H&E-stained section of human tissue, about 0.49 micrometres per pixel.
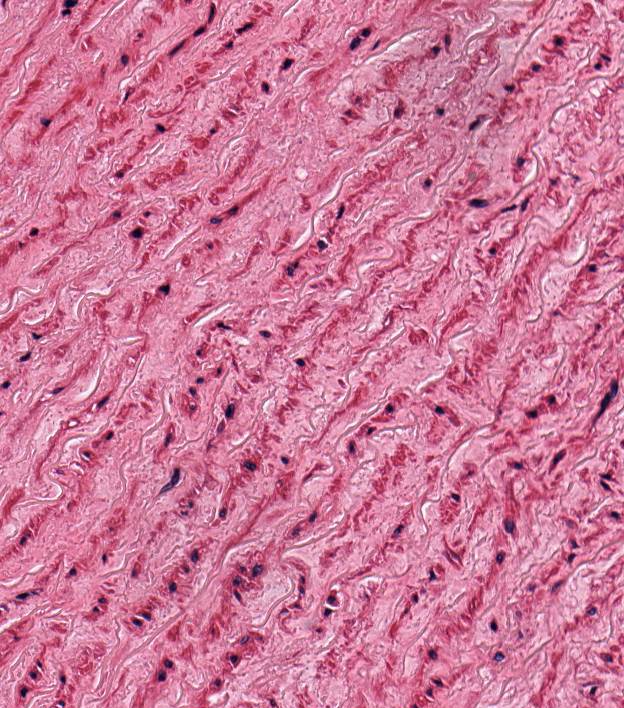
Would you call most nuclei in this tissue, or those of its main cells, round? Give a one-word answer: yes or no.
No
